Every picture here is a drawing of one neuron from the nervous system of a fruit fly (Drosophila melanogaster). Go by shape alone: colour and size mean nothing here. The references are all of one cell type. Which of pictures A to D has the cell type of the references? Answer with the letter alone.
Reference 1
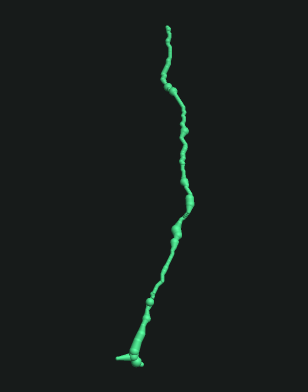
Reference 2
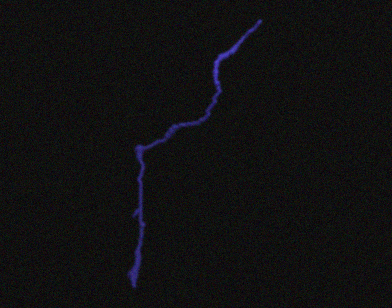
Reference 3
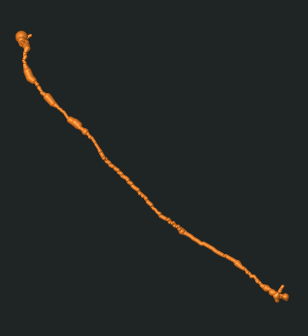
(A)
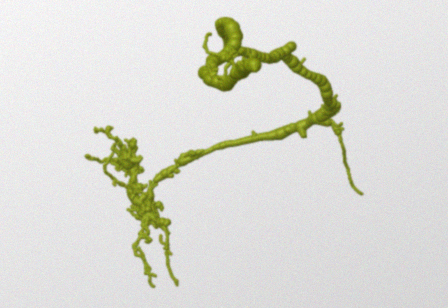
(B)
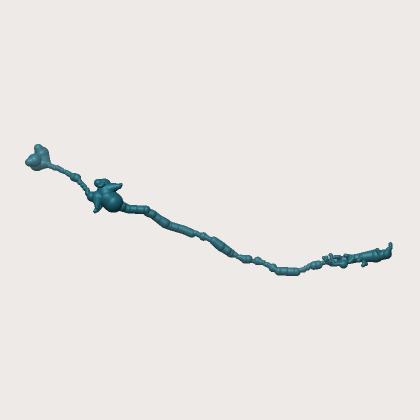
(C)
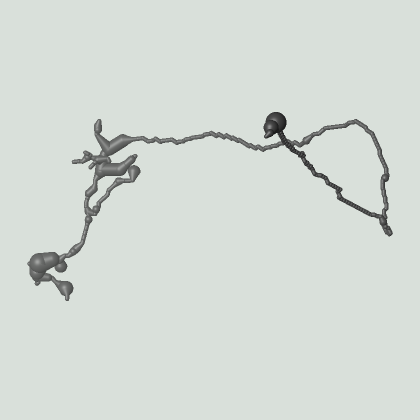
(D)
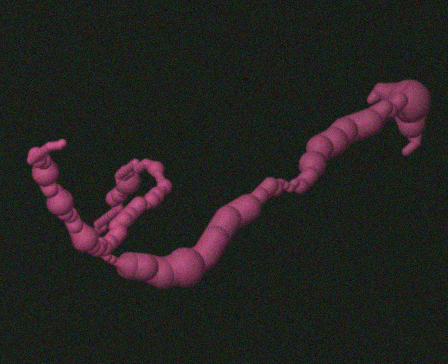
D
